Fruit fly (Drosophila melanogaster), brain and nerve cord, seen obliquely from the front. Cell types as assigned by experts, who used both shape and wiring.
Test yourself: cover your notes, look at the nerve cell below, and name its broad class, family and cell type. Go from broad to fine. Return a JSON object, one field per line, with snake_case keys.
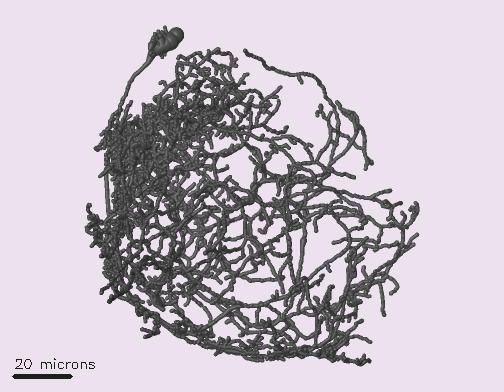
{
 "broad_class": "nerve-cord intrinsic neuron",
 "family": "hemilineage 09A",
 "cell_type": "IN09A001"
}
